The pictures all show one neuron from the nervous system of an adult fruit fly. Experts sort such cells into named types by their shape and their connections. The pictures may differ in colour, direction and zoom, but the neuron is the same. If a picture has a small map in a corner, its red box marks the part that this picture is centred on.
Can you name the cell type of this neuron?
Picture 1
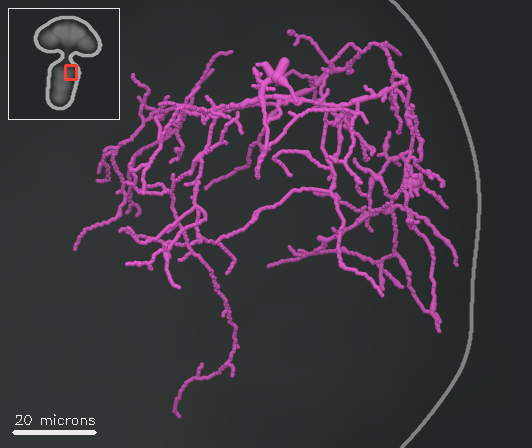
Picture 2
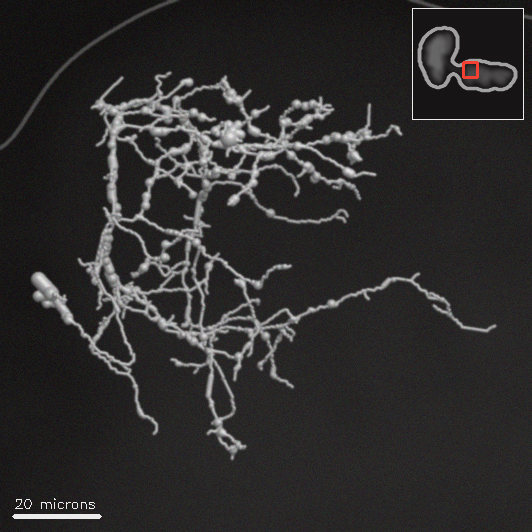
IN13A049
